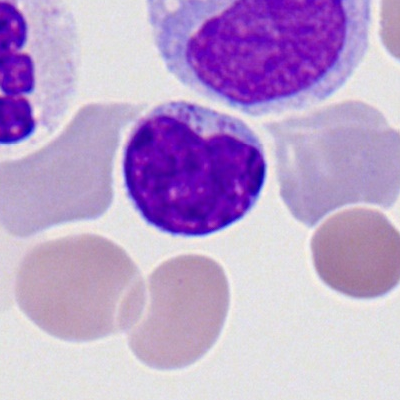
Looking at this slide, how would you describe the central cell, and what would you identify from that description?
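A shallow notch in the upper edge gives the nucleus a bean shape, and the nucleus fills most of the cell. Scant, pale blue cytoplasm forms a narrow rim, widest above the nucleus. The cell is a lymphocyte.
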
